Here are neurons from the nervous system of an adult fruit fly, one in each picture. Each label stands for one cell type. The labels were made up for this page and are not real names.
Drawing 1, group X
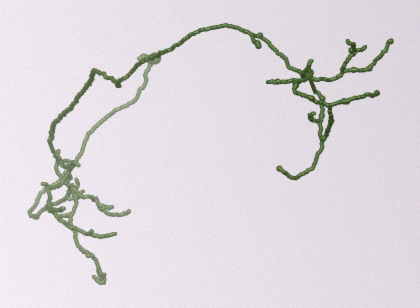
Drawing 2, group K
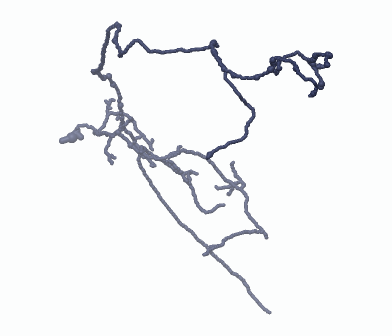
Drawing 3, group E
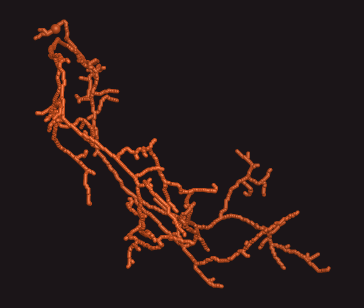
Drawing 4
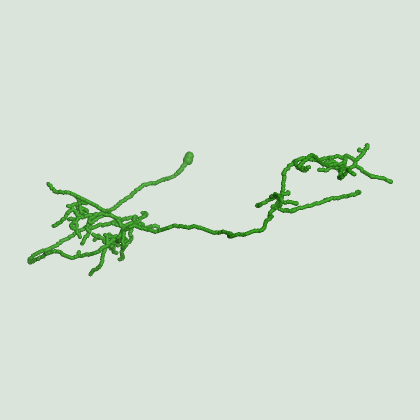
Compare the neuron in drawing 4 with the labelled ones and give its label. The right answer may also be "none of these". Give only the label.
none of these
